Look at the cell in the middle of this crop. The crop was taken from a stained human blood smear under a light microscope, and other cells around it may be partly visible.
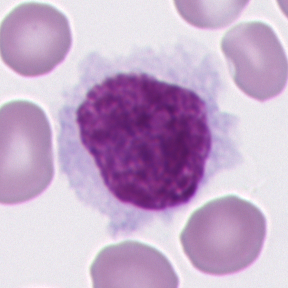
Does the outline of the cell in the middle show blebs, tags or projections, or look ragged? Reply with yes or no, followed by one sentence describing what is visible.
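Yes. The cell's outer edge is ragged and indistinct.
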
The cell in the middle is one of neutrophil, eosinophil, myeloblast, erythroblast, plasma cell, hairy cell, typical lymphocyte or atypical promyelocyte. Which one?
hairy cell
